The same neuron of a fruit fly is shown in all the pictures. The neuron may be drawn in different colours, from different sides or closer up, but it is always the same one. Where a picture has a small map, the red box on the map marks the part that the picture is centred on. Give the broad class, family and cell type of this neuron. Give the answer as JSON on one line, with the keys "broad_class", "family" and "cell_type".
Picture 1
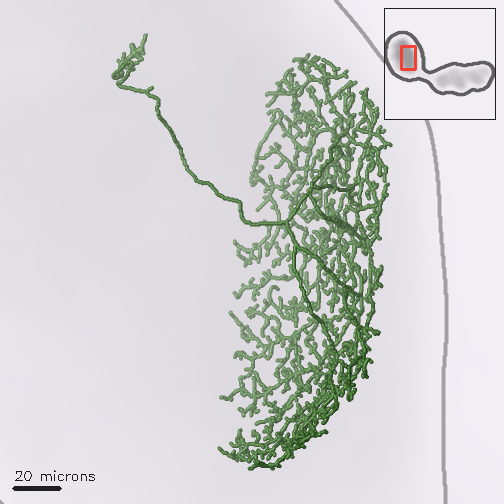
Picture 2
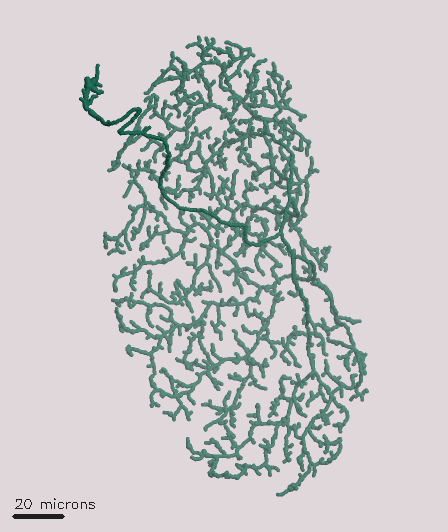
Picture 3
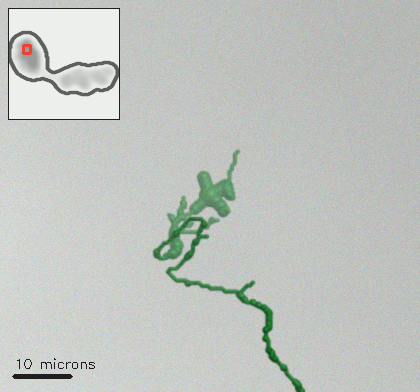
{"broad_class": "optic-lobe intrinsic neuron", "family": "Li", "cell_type": "Li11a"}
